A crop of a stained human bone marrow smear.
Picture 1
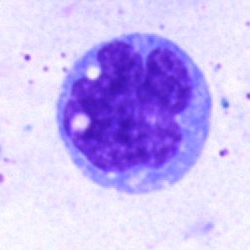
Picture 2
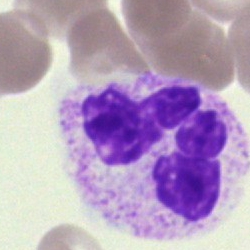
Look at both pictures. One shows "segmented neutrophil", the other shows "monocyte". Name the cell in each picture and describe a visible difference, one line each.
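Picture 1 is a monocyte. The nucleus fills most of the cell.
Picture 2 is a segmented neutrophil. The cytoplasm is plentiful and pale pinkish-lilac.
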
